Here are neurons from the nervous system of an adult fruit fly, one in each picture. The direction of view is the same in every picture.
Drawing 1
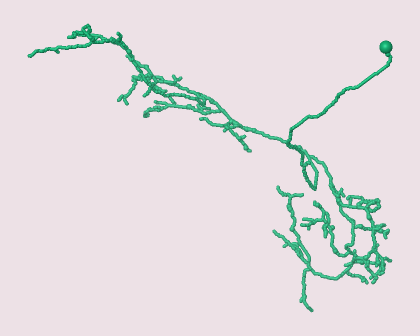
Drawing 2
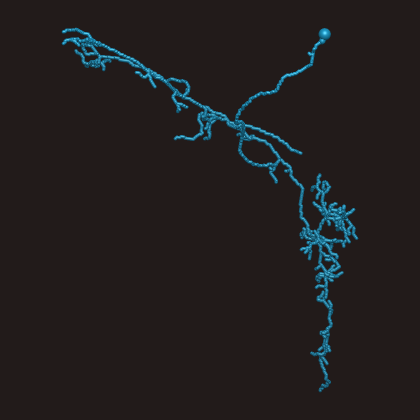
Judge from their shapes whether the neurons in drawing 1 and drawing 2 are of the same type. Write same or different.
different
